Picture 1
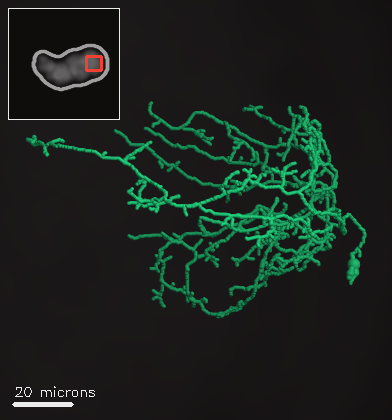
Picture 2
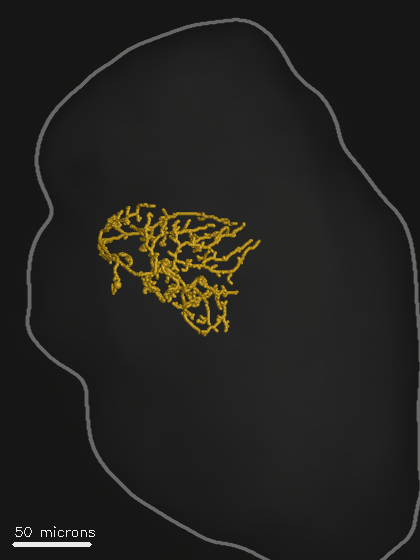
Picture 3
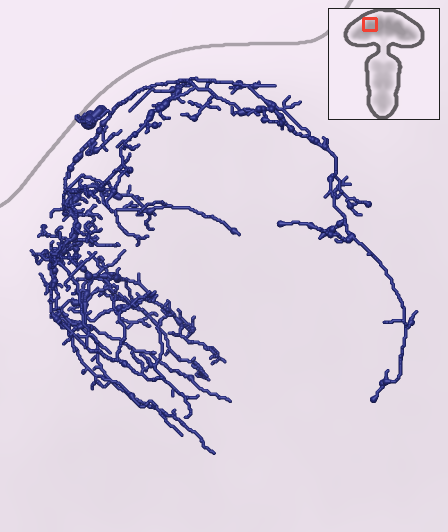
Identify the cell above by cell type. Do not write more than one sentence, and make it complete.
Regarding its cell type, the neuron is AVLP292.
